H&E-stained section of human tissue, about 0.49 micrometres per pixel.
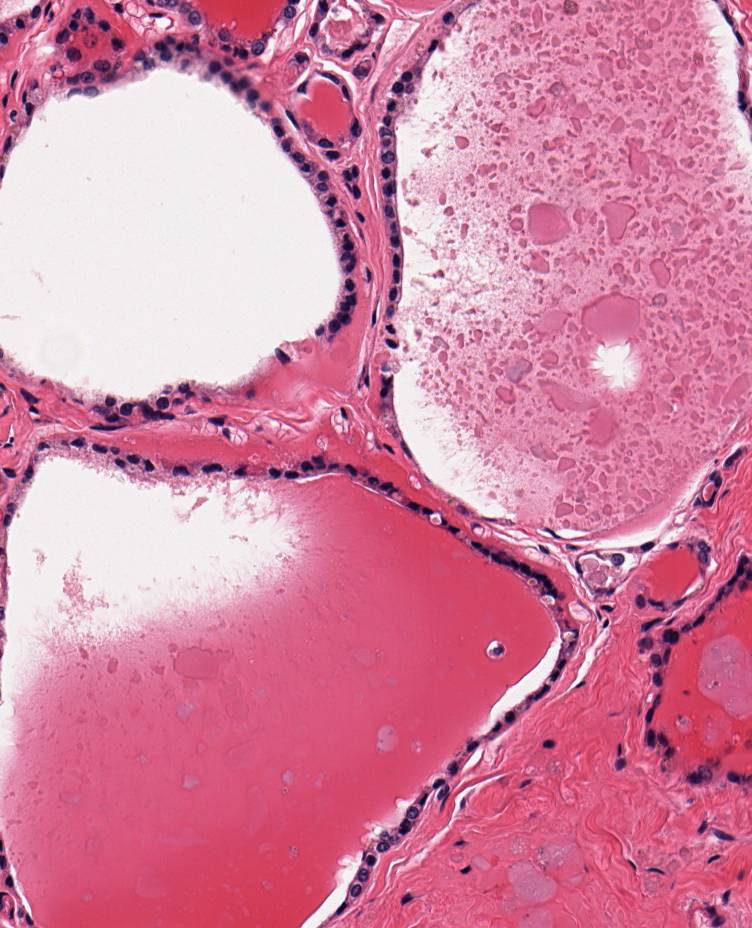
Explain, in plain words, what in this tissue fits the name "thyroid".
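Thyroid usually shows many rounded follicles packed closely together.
Here three large rounded follicles fill most of the field, closely packed, with smaller ones at the top and right edges.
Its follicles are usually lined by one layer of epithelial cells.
The large ones here match: one layer of flattened to low cuboidal cells, with small, dark, round to oval nuclei in a single row, without crowding or overlap.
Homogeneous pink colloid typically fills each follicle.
The smaller edge follicles hold pink colloid. Nothing here goes against thyroid.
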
